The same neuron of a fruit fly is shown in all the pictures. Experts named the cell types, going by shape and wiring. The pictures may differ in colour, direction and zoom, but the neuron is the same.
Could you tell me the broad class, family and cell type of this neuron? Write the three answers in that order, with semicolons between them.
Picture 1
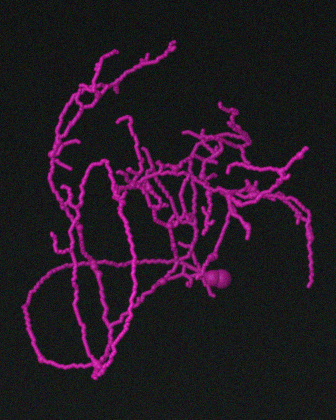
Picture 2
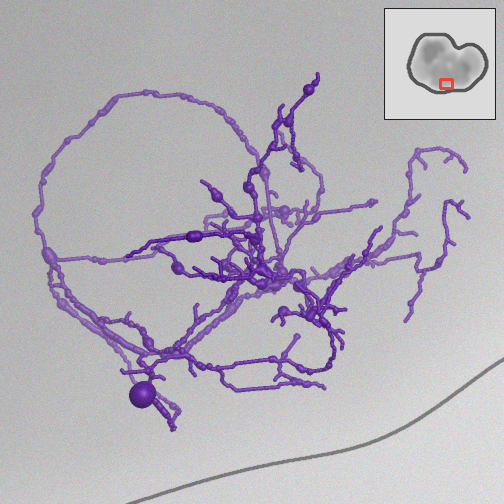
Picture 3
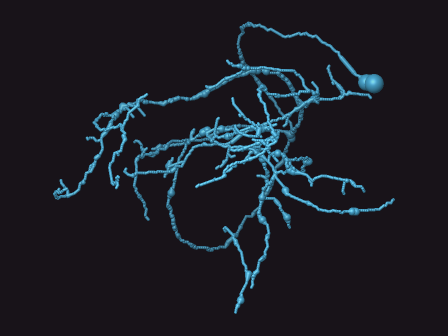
central-brain intrinsic neuron; hemilineage SMPpd1; CB1895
